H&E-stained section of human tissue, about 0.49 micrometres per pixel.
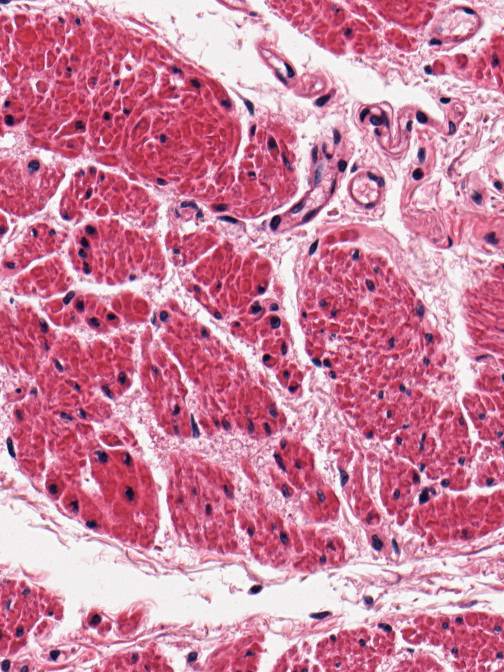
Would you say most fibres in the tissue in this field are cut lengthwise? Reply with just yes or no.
No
